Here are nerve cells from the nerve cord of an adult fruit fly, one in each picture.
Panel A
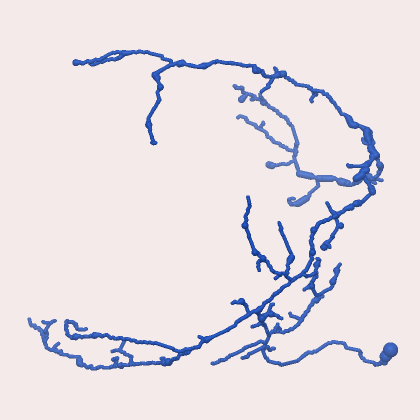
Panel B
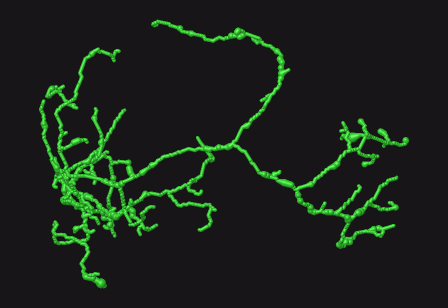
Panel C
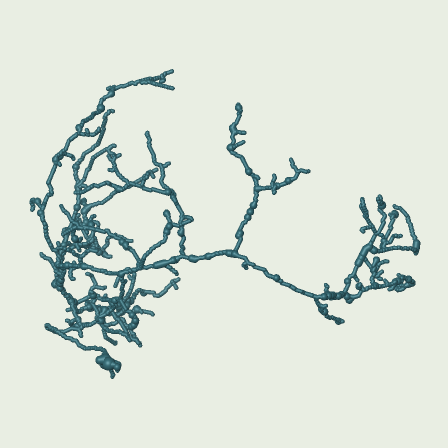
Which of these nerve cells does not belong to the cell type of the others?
A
